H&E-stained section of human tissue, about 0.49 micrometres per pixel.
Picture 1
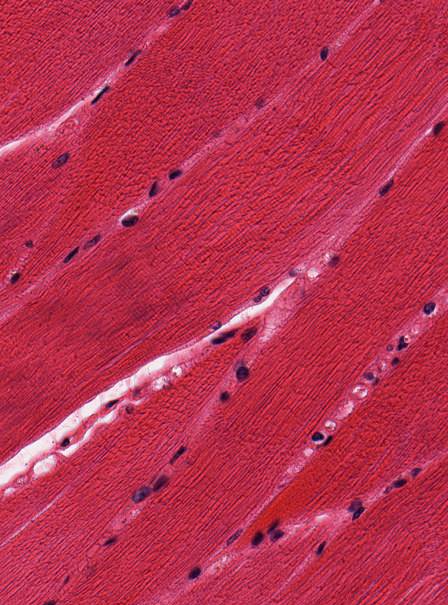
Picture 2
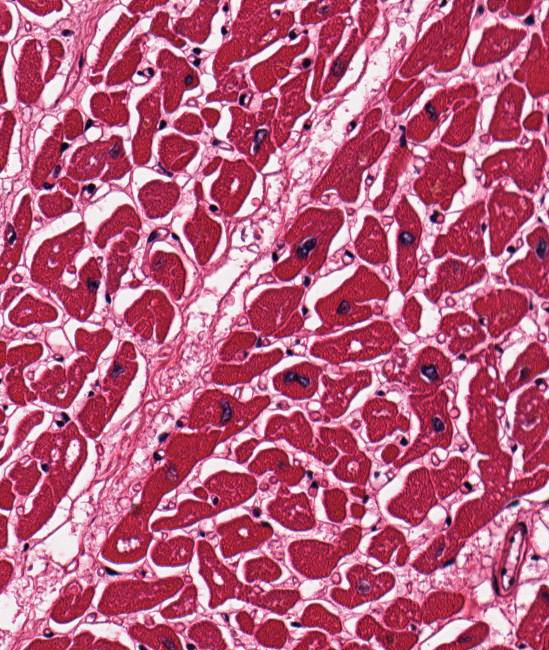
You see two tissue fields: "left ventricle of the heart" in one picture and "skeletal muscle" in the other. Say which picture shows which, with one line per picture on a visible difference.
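Picture 1: skeletal muscle. The dark nuclei lie along the edges of the fibres rather than in their centres.
Picture 2: left ventricle of the heart. Where a fibre nucleus is seen, it lies in the centre of the fibre profile.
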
